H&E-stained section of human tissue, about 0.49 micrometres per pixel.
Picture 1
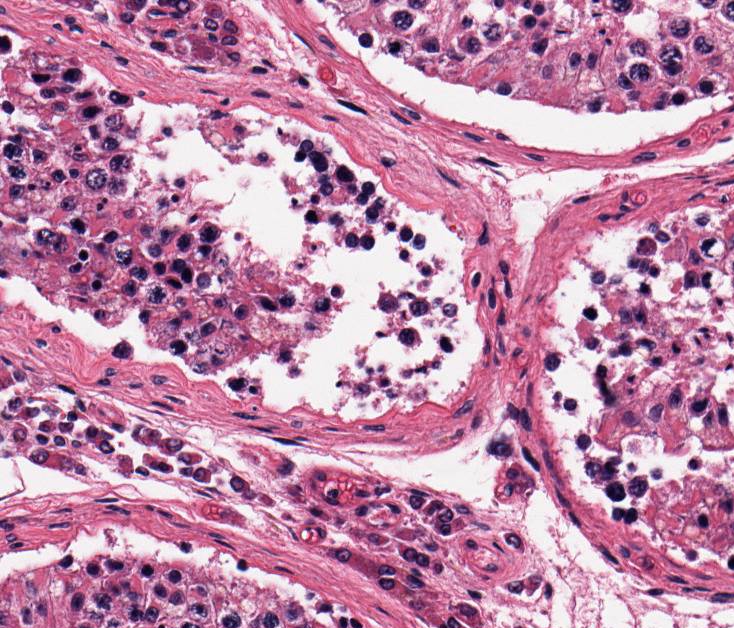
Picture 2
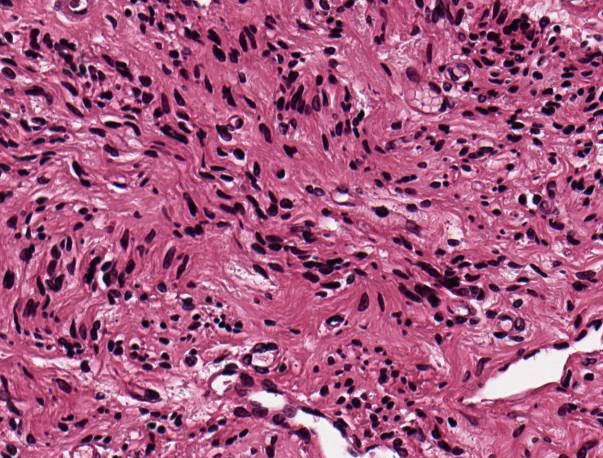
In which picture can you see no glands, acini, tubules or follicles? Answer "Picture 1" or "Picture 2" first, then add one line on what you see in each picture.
Picture 2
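What picture 1 shows: The field is made up of several curved tubules cut in cross and oblique section, separated by bands of pink fibrous tissue.
What picture 2 shows: No epithelium or glands are seen anywhere in the field.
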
